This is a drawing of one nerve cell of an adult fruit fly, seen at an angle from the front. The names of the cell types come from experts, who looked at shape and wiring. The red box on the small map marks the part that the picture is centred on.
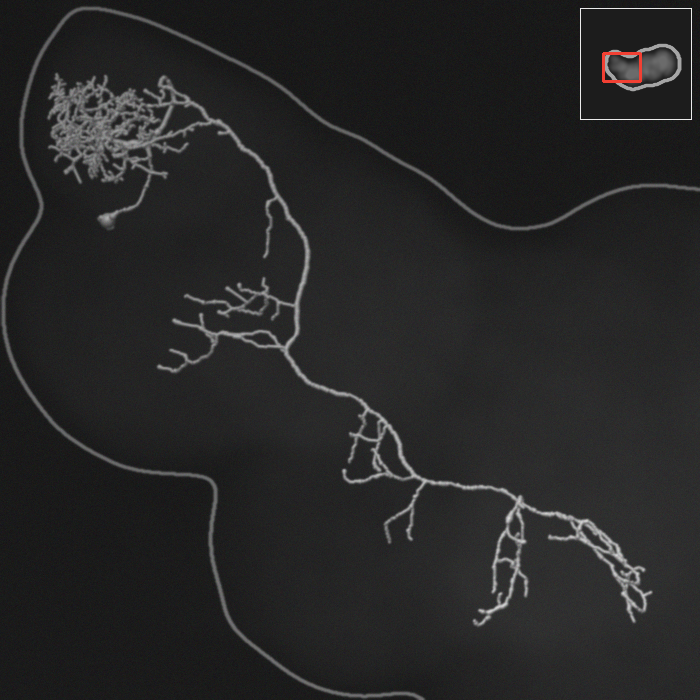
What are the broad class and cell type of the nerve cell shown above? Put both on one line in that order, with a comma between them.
nerve-cord intrinsic neuron, INXXX126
